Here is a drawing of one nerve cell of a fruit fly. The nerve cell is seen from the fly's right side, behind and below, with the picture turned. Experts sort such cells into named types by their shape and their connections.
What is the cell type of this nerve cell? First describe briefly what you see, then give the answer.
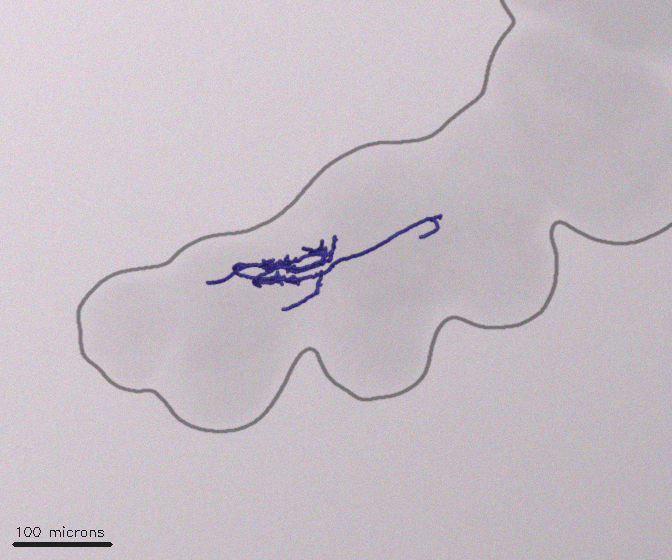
The drawing shows no cell body. From left to right in the picture it spans about 250 microns. It is a nerve-cord intrinsic neuron. It is of cell type IN06A104.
